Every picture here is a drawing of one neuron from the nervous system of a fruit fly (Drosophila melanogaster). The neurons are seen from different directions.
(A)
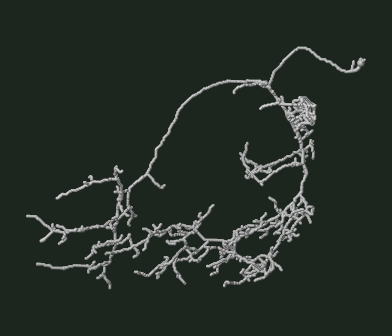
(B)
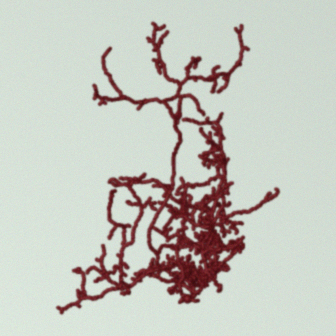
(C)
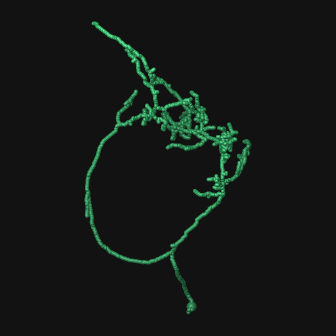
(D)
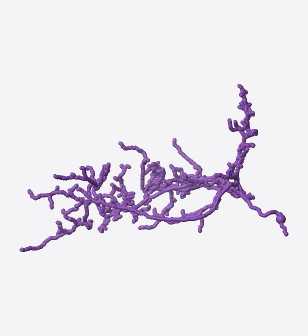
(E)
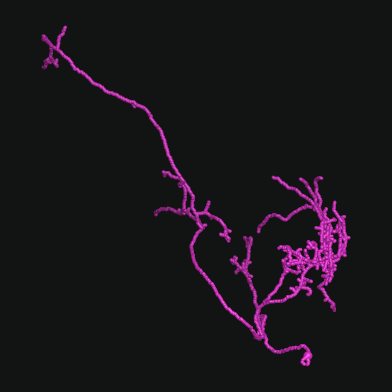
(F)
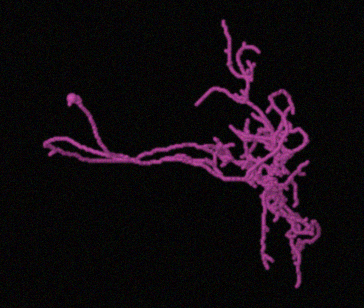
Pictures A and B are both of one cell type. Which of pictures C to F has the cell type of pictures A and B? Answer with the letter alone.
D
